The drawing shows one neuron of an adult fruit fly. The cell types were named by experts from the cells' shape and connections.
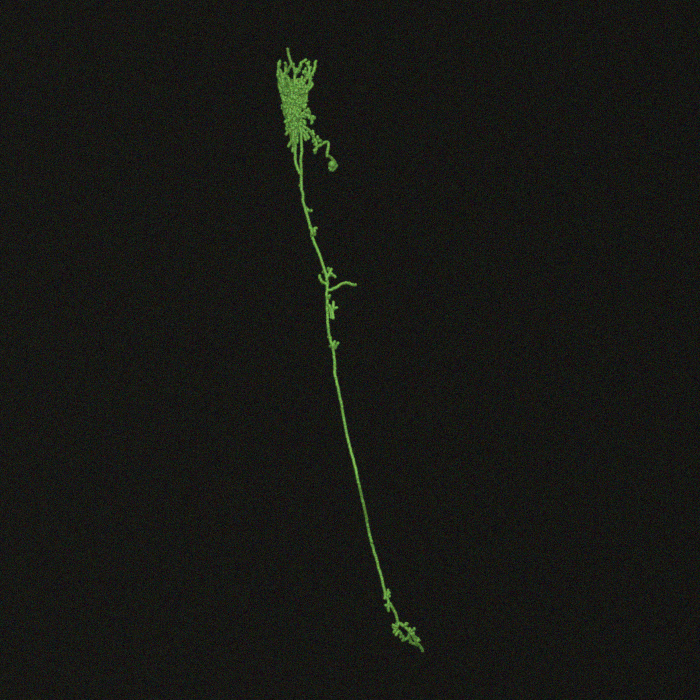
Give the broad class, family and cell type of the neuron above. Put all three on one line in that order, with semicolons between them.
ascending neuron; hemilineage 17A; AN17A018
